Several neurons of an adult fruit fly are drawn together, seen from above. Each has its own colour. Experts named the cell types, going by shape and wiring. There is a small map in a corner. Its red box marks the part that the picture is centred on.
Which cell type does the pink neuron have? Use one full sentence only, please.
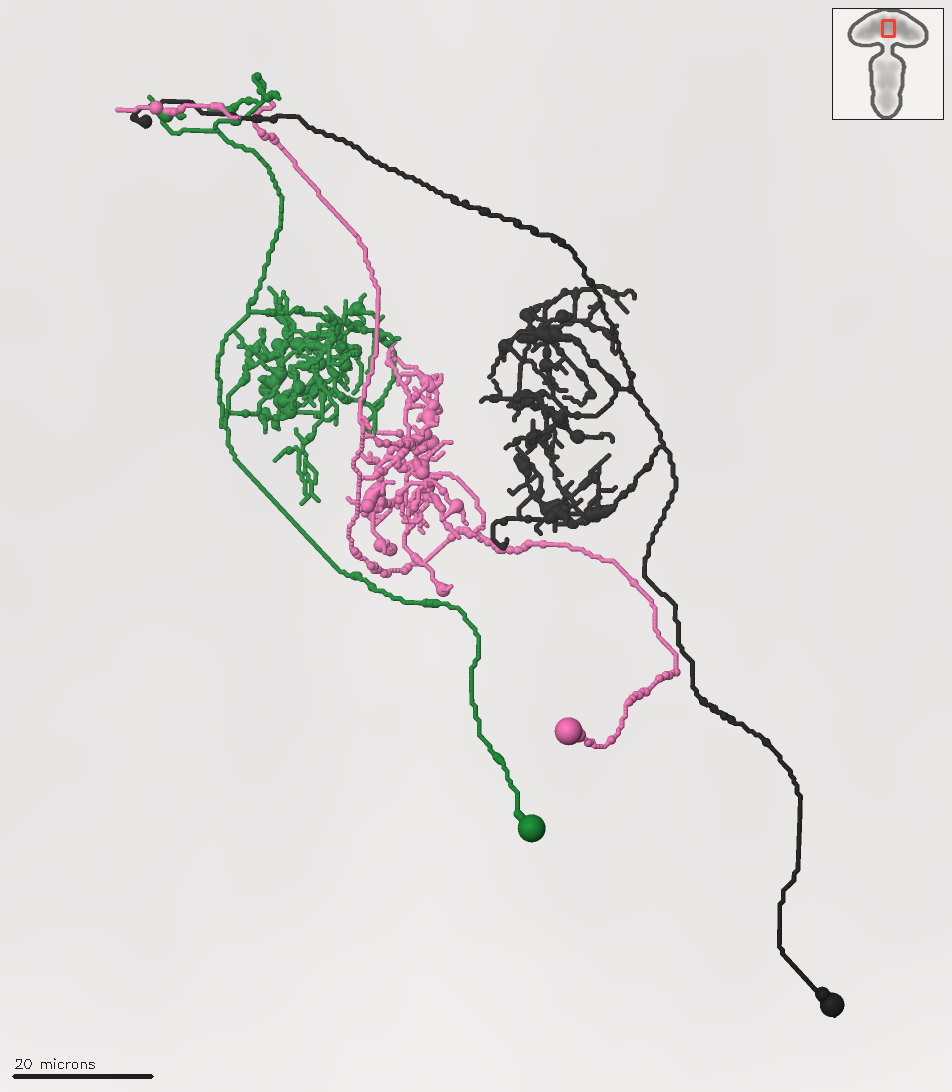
This neuron is recognized as the cell type FC1D.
